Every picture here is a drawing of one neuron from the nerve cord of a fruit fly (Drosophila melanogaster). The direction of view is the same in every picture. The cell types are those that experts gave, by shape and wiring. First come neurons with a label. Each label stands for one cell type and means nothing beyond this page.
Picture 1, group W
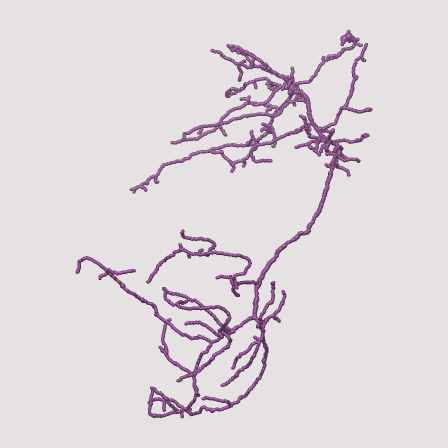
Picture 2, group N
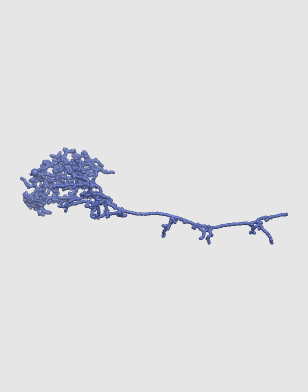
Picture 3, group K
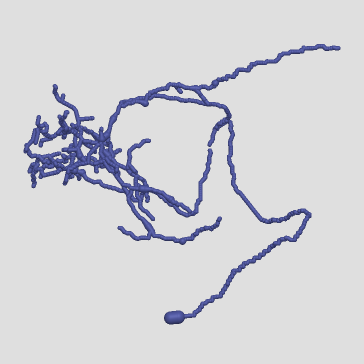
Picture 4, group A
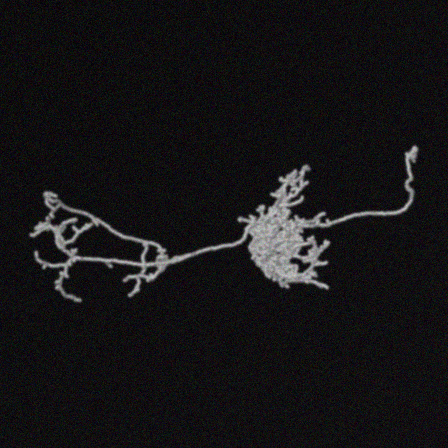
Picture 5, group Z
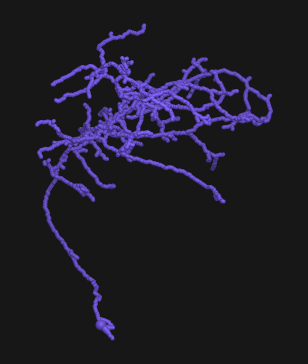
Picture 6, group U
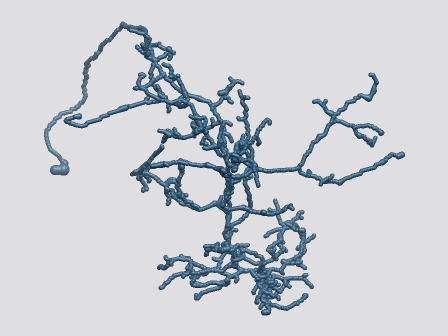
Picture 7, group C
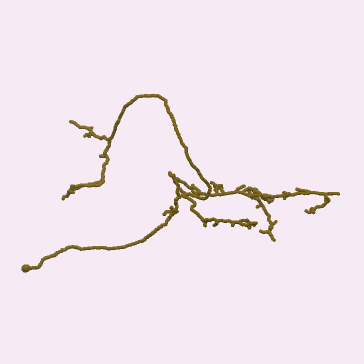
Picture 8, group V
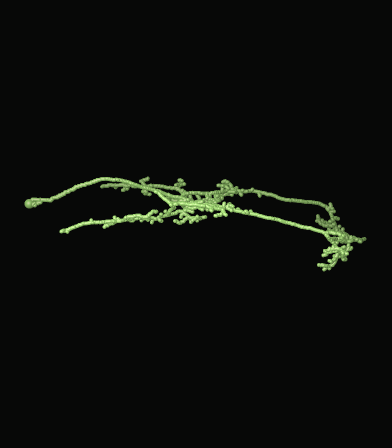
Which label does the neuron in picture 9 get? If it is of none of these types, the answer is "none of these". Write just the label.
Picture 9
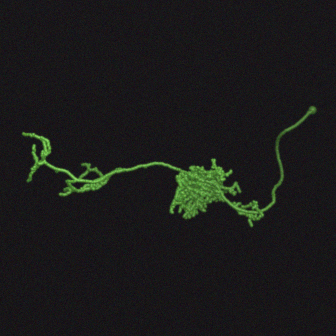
group A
